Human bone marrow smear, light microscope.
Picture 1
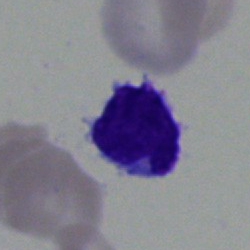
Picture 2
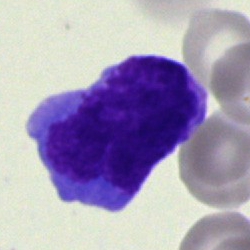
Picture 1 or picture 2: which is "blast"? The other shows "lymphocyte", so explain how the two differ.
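Lymphocyte in picture 1; blast in picture 2. Outline: the lymphocyte has small fine spiky projections, plainest along the top and left edges. The blast outline is irregular and angular, not round. Nucleus: fills nearly the whole lymphocyte, and most of the blast. Chromatin in the lymphocyte: dense, deep purple throughout the nucleus. Cytoplasm: in the lymphocyte, only a small pale blue-grey patch at the lower edge. In the blast, pale blue-violet, with the rim widest on the left and lower side.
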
